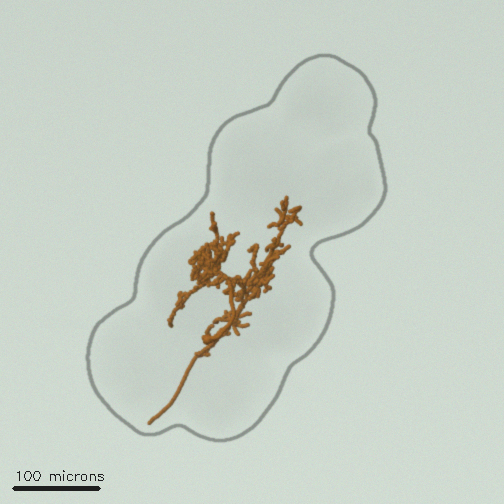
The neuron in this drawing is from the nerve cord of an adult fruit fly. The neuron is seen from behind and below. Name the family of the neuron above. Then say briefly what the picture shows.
The family is hemilineage 06B. This is an ascending neuron. From top to bottom in the picture it spans about 250 microns. As drawn here it is taller than it is wide.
